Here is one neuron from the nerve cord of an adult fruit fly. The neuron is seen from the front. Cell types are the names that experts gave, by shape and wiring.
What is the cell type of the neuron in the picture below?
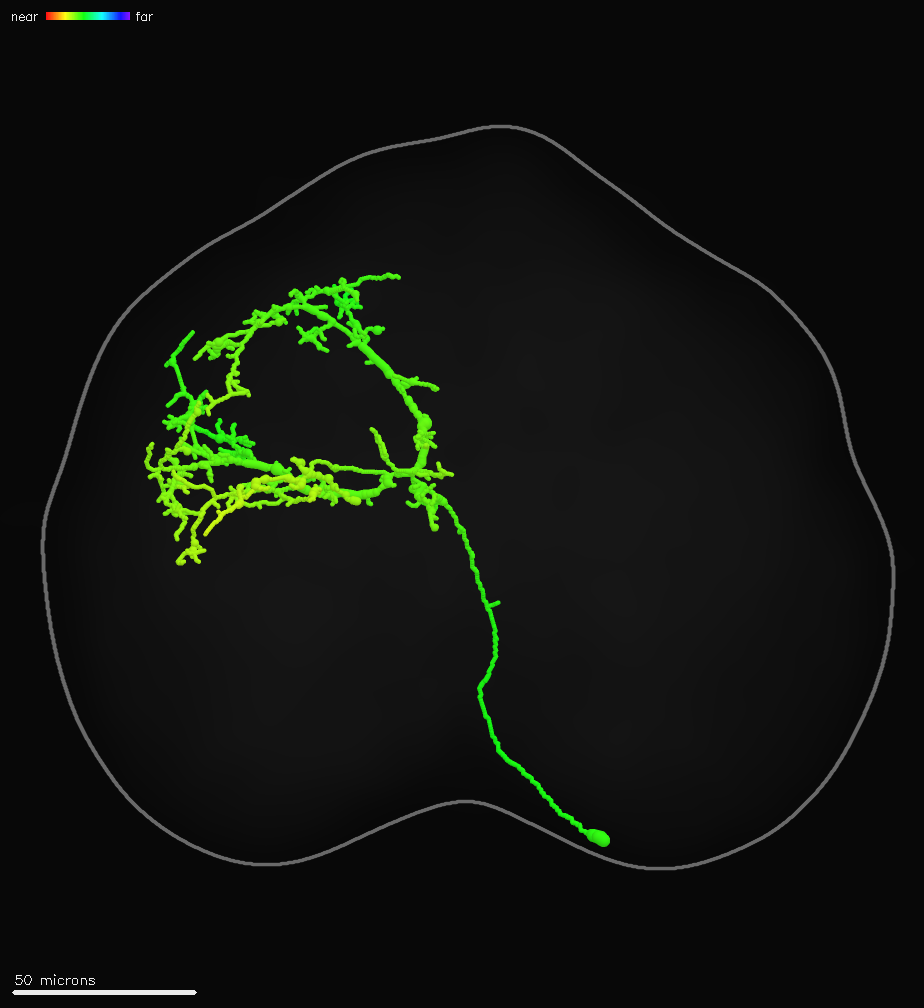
IN06B071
